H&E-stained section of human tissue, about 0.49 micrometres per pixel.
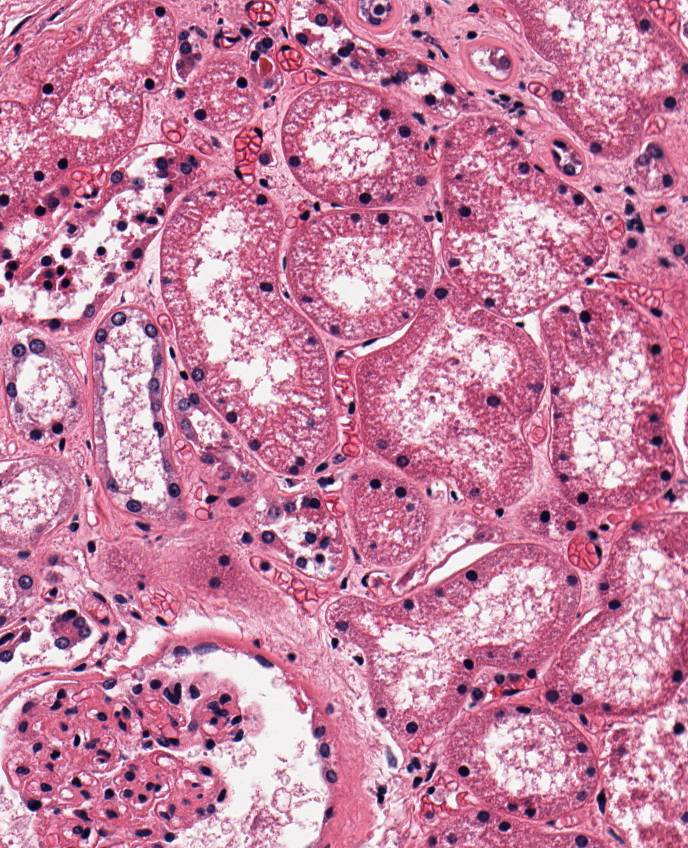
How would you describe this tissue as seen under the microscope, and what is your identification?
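Notice the closely packed tubule profiles, with only thin strands of stroma between. Most are lined by one layer of cells with abundant granular pink cytoplasm. A narrow tubule left of centre has lower cells, paler than the granular tubules around it. Nuclei are round, dark, evenly spaced and set toward the cell base. This is renal cortex.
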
